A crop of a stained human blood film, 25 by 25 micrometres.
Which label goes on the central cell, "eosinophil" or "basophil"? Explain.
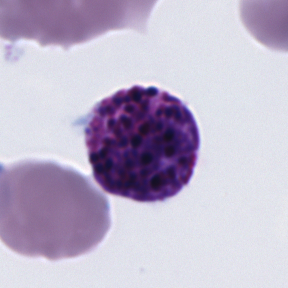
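This is a basophil. Many coarse granules, dark purple to nearly black, pack the cell and lie over the whole of it, centre included. The nucleus is hidden beneath them, so its shape cannot be made out.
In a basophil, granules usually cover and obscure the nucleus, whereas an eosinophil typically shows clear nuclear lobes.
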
